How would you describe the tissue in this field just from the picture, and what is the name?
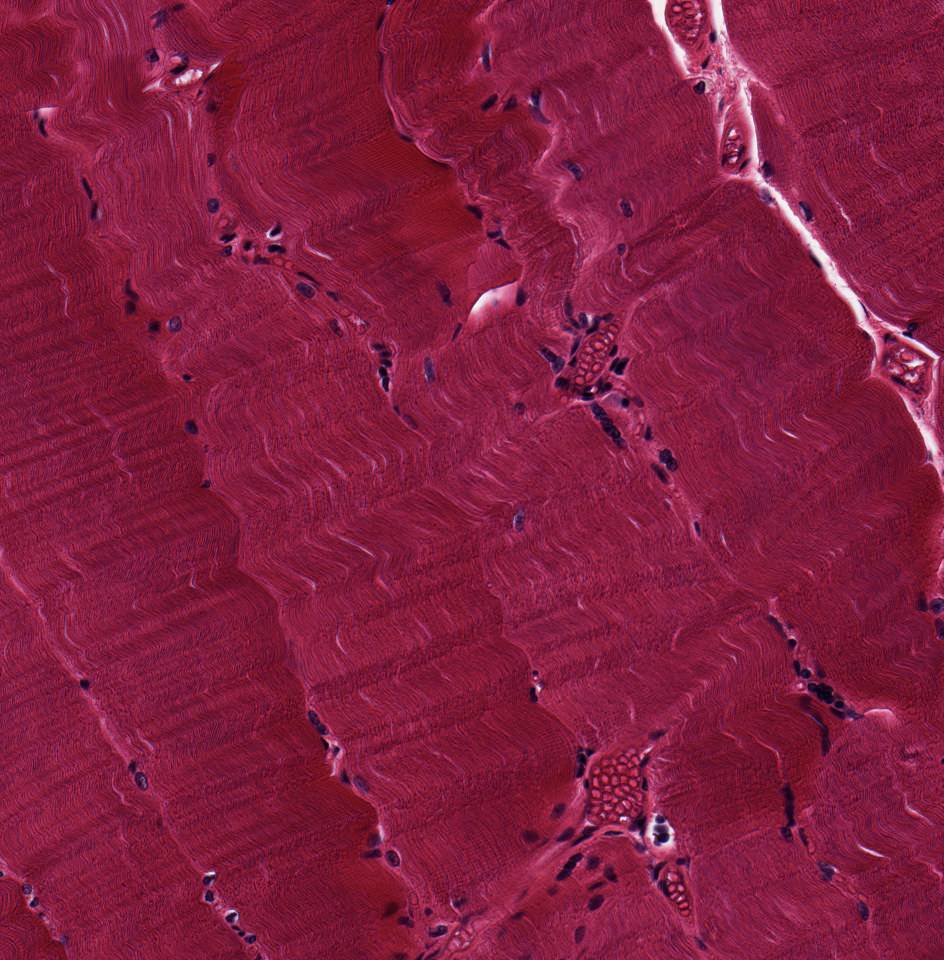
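Broad muscle fibres, closely packed and cut lengthwise, fill the whole field, running diagonally from upper left to lower right. Looking closer, fine cross-striations run across their deep pink cytoplasm. The dark, elongated nuclei sit at the fibre edges, not in the centres. The tissue is skeletal muscle.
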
